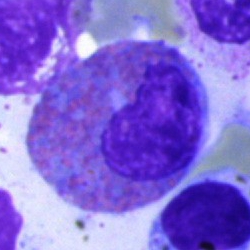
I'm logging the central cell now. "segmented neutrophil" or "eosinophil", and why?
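It's an eosinophil. Going over what's in view: the outline is round and smooth, and the nucleus sits off-centre toward the right side of the cell. The cytoplasm is abundant, taking up more of the cell than the nucleus does, and its background is a pale bluish-grey.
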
